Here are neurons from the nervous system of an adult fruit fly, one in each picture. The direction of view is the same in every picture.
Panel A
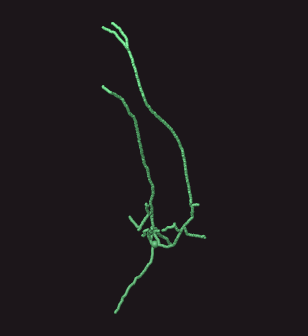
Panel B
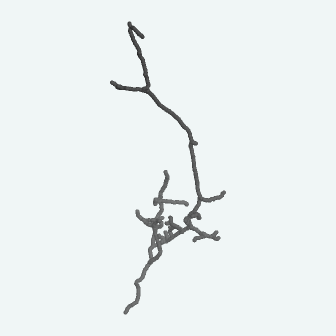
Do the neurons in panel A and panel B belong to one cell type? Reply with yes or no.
yes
